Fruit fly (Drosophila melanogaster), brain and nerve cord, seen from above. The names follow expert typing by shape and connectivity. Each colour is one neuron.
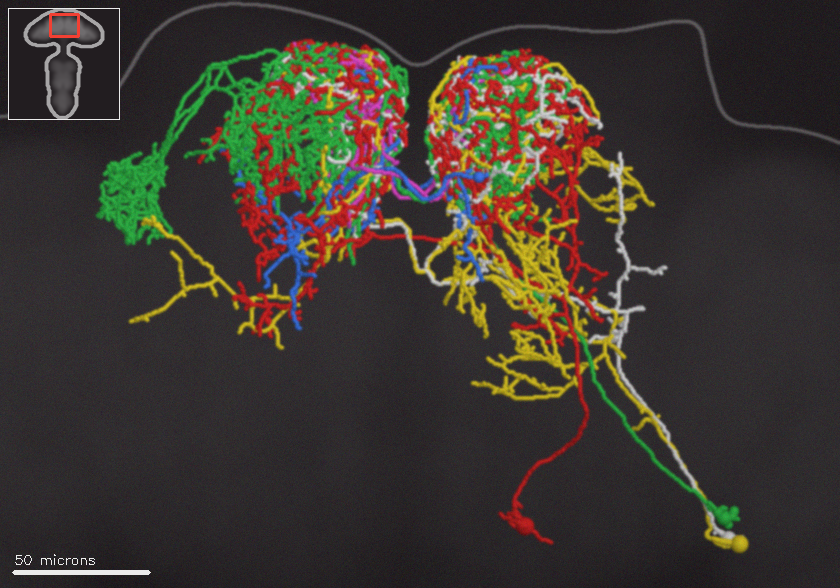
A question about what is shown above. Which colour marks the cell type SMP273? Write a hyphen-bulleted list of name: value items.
- colour: white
